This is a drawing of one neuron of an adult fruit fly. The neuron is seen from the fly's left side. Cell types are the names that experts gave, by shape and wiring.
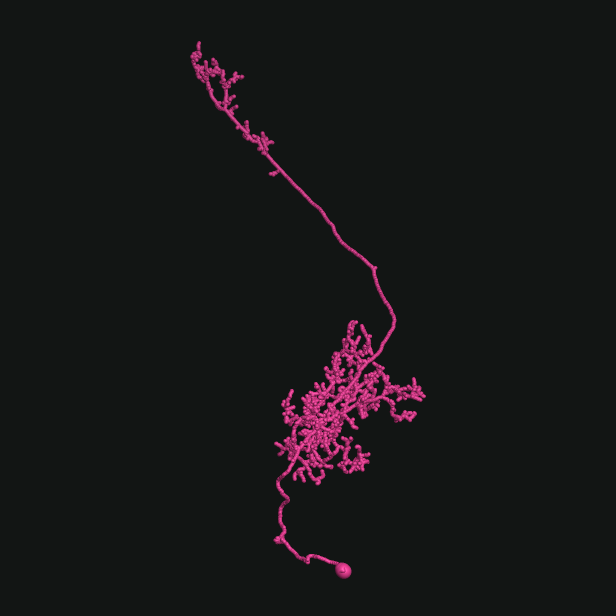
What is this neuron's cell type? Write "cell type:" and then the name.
cell type: TmY10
